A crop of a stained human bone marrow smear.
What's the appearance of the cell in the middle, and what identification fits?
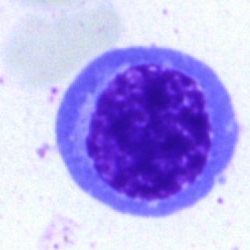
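See how the edge is round and smooth? Inside, the chromatin's coarsely clumped, dark clumps with paler spaces between them. There's a moderate rim of deep blue cytoplasm around the nucleus, and a paler band beside it, clearest on the left. That one's an erythroblast.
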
